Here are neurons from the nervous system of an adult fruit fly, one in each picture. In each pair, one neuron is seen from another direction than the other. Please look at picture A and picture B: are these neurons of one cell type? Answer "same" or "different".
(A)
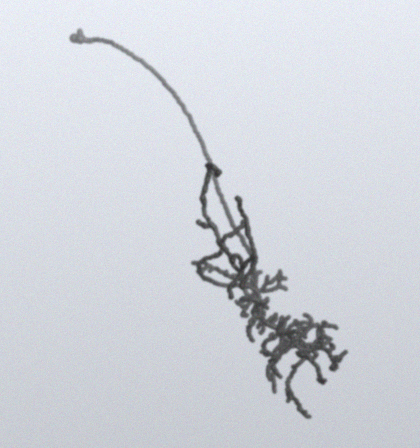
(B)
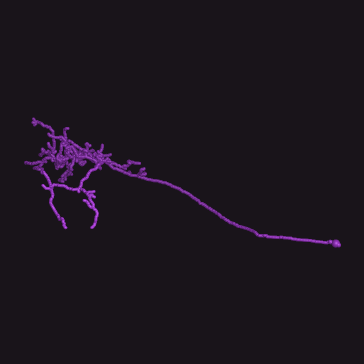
same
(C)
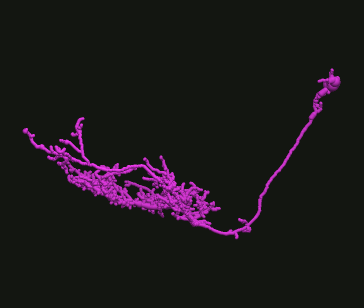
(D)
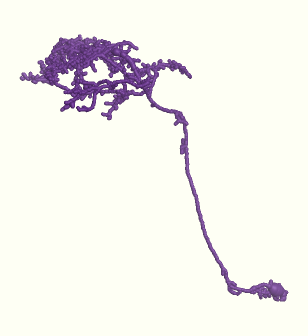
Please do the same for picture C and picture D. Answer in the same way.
same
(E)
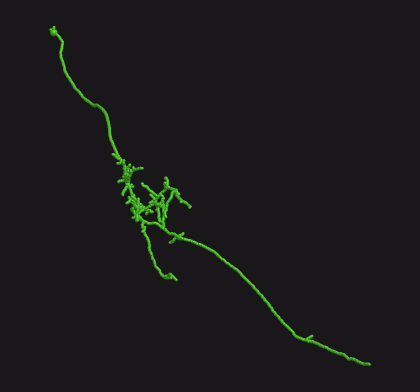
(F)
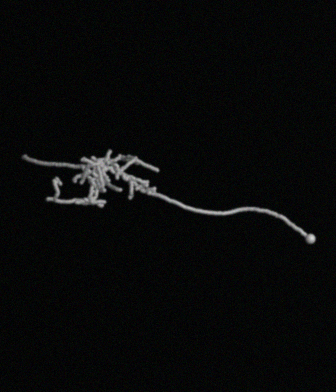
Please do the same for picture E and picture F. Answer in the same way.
same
